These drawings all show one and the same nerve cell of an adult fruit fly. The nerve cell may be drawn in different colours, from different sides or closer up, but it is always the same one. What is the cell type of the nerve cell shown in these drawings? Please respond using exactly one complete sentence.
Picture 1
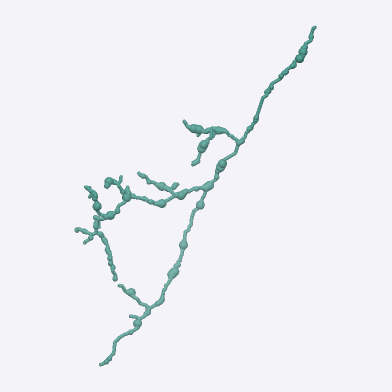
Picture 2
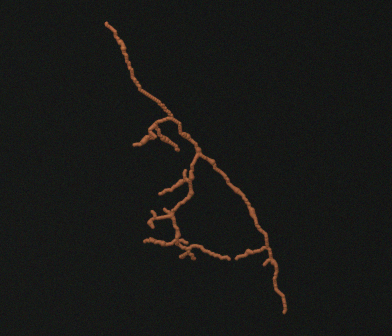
This nerve cell belongs to the cell type SNxx33.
